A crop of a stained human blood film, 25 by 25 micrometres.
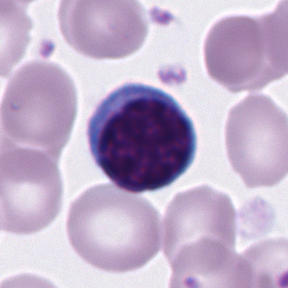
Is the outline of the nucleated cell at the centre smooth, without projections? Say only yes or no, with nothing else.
Yes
